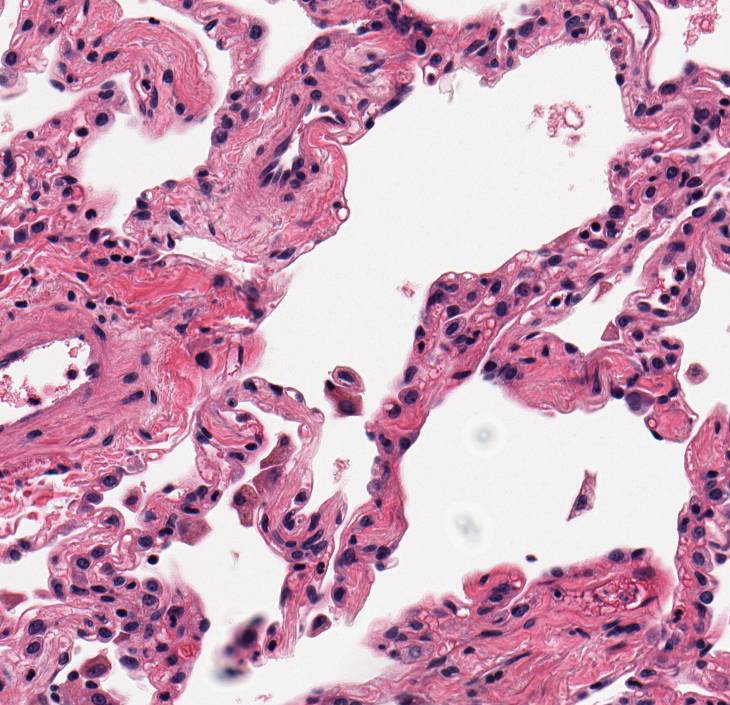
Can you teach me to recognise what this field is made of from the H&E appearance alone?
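Alveolus is what I'm looking at, and its spaces are almost empty, holding only a few small detached cells and fragments, such as those just left of the centre.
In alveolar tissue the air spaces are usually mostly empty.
Along the walls, best in the centre and right, a single row of plump cuboidal cells bulges round dark nuclei into the spaces.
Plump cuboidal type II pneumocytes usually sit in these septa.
Yet the walls are widened by wavy pink collagen fibres with scattered spindle-shaped nuclei, thickest in the left half. No fat cells anywhere, either.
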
